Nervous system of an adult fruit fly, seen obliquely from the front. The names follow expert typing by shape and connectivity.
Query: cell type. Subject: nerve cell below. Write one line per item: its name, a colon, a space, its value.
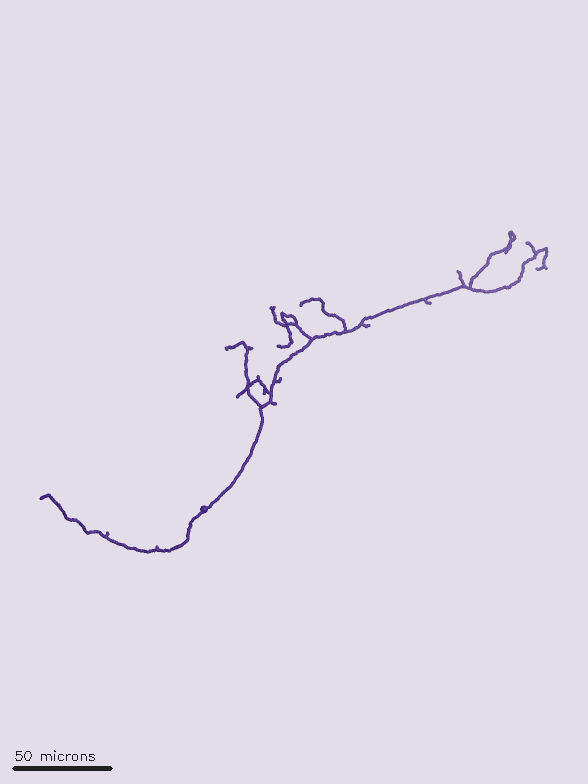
cell type: SNpp19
